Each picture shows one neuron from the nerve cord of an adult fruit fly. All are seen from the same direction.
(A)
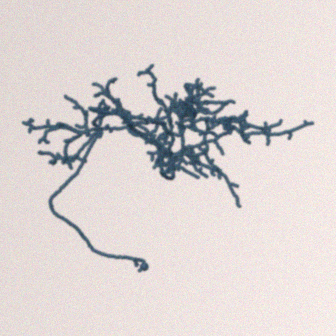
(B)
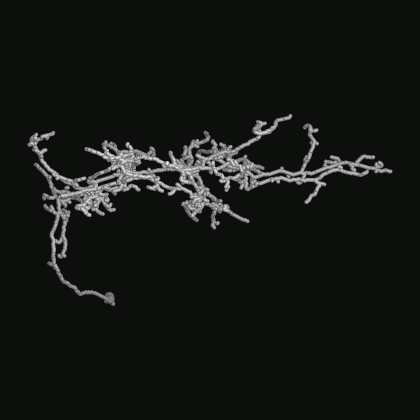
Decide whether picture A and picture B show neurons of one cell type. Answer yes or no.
no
